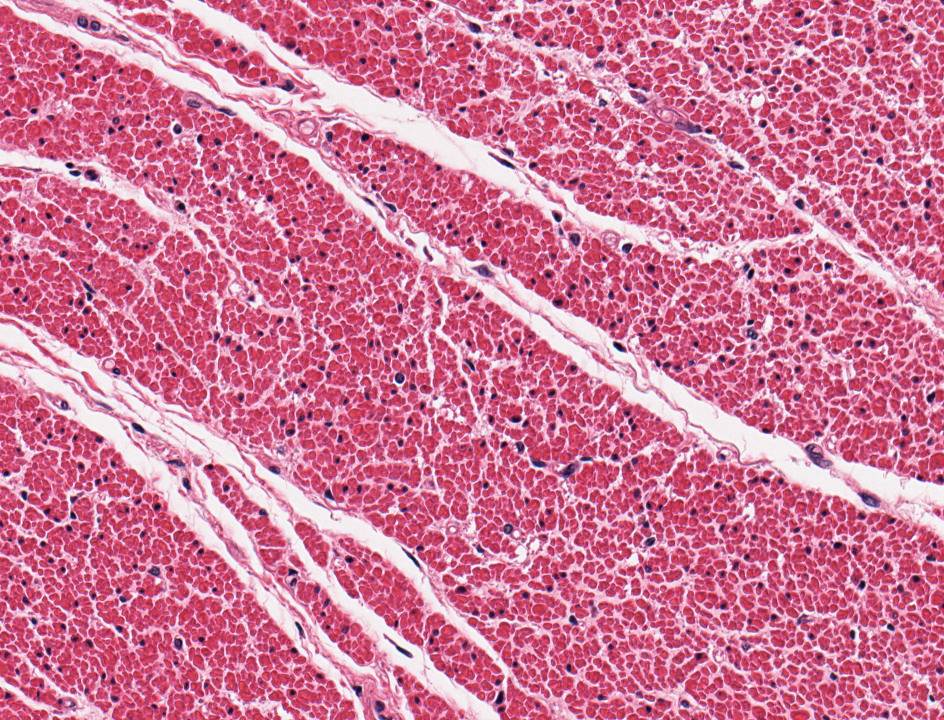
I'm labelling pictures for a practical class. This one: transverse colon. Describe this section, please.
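Throughout the bundles, muscle cells appear as small, closely packed, rounded-to-polygonal profiles of varying size. Only a minority of profiles contain a nucleus, which is small, round and dark. The clefts between bundles are lined by thin connective tissue strands with elongated dark nuclei. A few small vessels lie in the septa, as in the upper centre.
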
